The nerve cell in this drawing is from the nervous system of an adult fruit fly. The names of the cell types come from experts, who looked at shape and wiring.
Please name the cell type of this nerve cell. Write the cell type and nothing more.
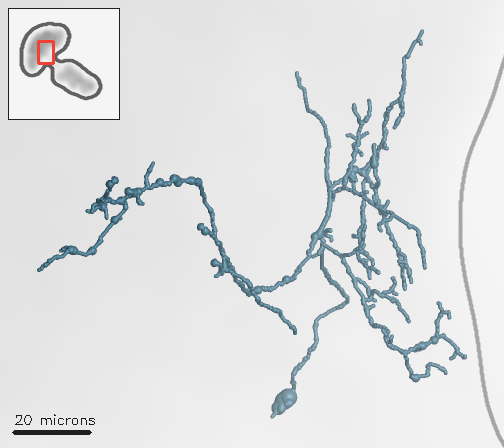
GNG428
